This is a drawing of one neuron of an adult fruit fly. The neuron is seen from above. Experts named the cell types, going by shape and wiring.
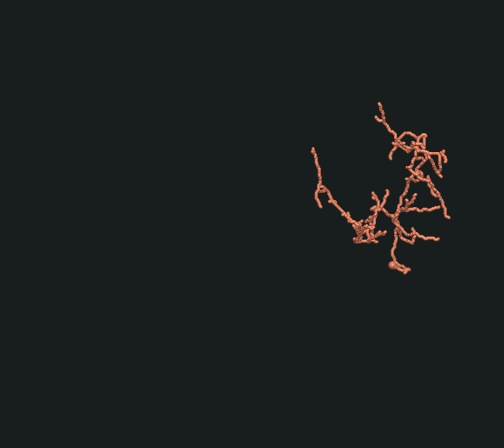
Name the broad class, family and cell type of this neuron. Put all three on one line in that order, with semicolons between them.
central-brain intrinsic neuron; hemilineage DL1_ventral; CL293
